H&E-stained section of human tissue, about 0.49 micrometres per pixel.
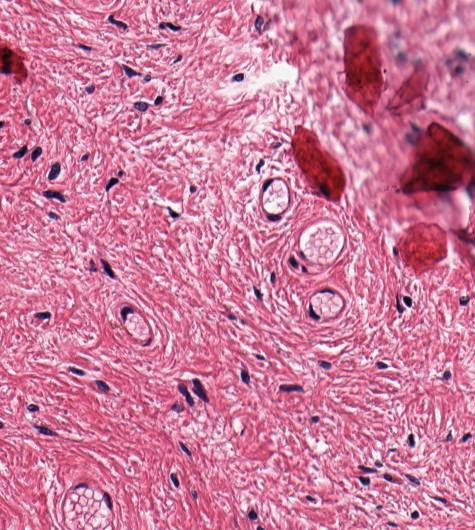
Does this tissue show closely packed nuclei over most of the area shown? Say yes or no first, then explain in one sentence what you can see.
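No. The nuclei are sparse and widely spaced throughout the collagen.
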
